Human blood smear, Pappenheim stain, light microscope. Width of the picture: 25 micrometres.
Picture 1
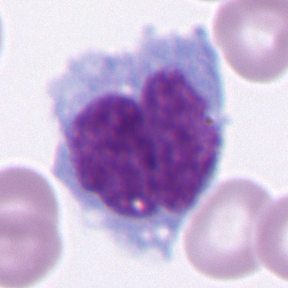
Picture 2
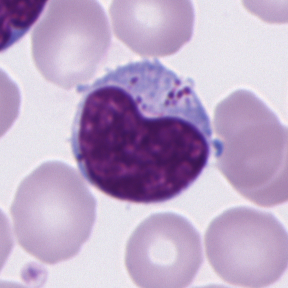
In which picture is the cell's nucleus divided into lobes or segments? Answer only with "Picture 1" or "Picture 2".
Picture 1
